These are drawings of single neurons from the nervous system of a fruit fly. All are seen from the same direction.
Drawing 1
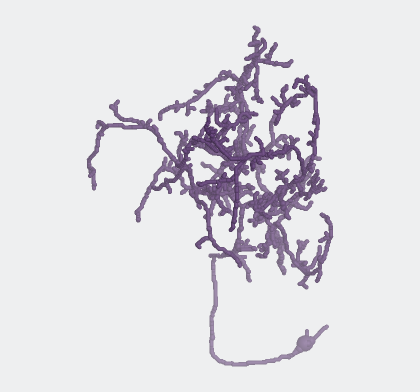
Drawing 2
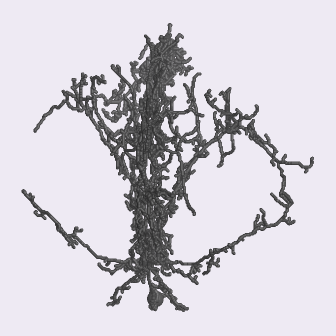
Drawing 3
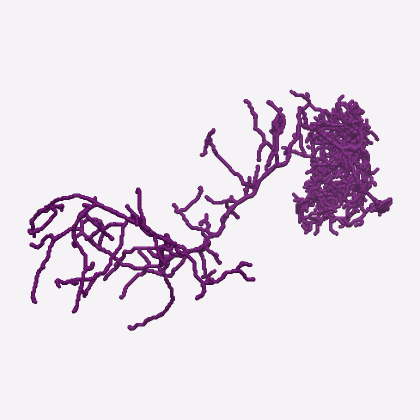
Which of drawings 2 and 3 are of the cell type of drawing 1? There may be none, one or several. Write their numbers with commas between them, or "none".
none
